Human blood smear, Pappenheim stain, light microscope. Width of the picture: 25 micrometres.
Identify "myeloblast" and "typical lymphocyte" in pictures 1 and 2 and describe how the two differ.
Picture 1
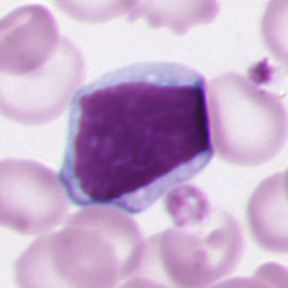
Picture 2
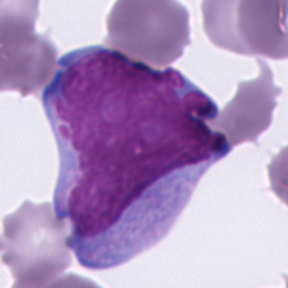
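Picture 1 shows a typical lymphocyte; picture 2 shows a myeloblast. In picture 1 the cell outline is angular, with fairly straight sides meeting at corners, and the nucleus is roughly four-sided with straight edges and angular corners, filling about 70% of the cell's area. In picture 2 the outline is also angular but roughly triangular rather than round, the nuclear border is notched and knobbed along its upper right edge, and the nucleus likewise fills about 70% of the cell's area. Pale round nucleoli can be seen near the centre of the nucleus in picture 2.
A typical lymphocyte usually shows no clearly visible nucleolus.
The cell in picture 2 measures about 19 by 16 micrometres.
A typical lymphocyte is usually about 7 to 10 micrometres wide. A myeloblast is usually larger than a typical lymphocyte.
The cytoplasm differs in colour: it is a pale blue-grey rim around the nucleus in picture 1, and in picture 2 it is a deeper blue at its outer edge than further in. Neither cytoplasm shows granules: none can be seen in picture 1, and none are distinct in picture 2.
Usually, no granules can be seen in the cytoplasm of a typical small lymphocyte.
Red cells lie against the cell in picture 1 on its left and right sides, and against the cell in picture 2 at its upper and right edges.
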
